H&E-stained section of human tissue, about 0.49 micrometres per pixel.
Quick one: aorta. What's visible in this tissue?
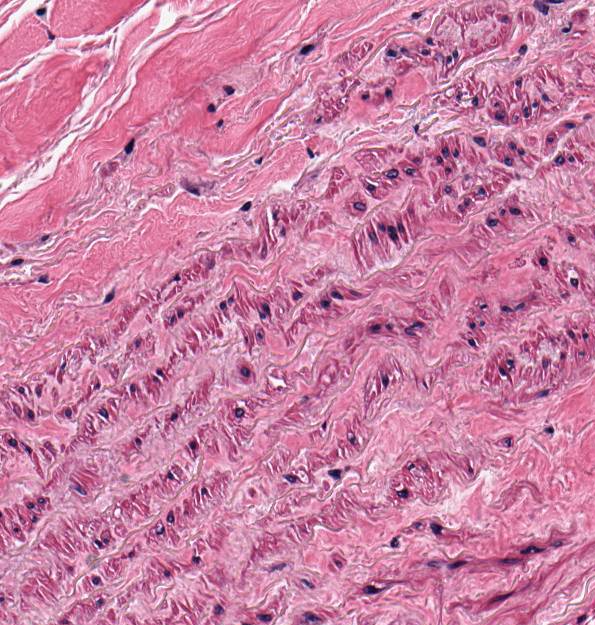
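Cellular tissue forms wavy bands running diagonally from lower left toward upper right. Across the middle of the field, elongated nuclei lie side by side in parallel rows in several places. Nuclei are small and dark, mostly slender or wavy. No fat cells are present.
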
